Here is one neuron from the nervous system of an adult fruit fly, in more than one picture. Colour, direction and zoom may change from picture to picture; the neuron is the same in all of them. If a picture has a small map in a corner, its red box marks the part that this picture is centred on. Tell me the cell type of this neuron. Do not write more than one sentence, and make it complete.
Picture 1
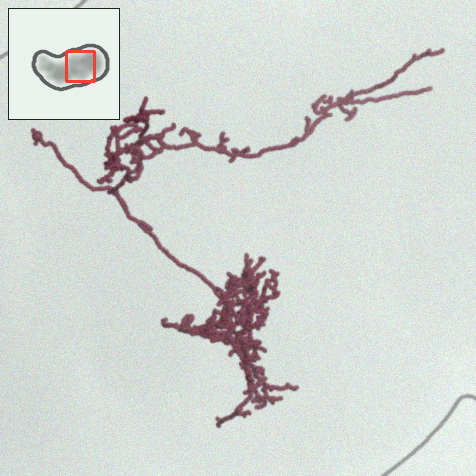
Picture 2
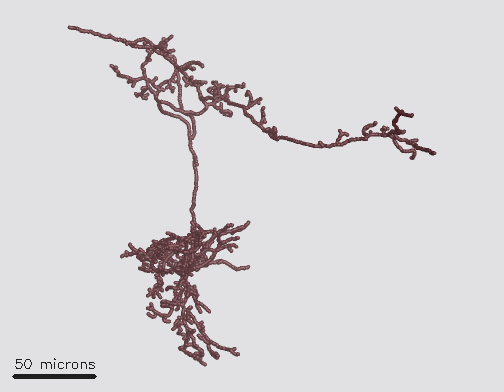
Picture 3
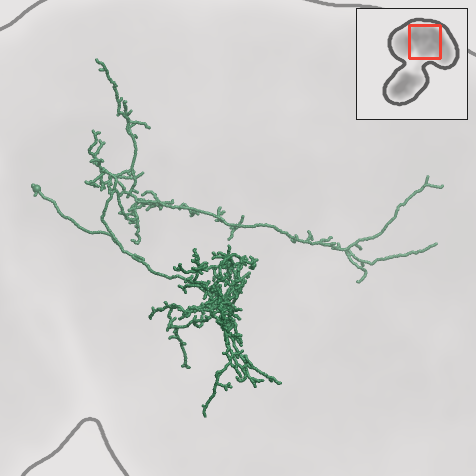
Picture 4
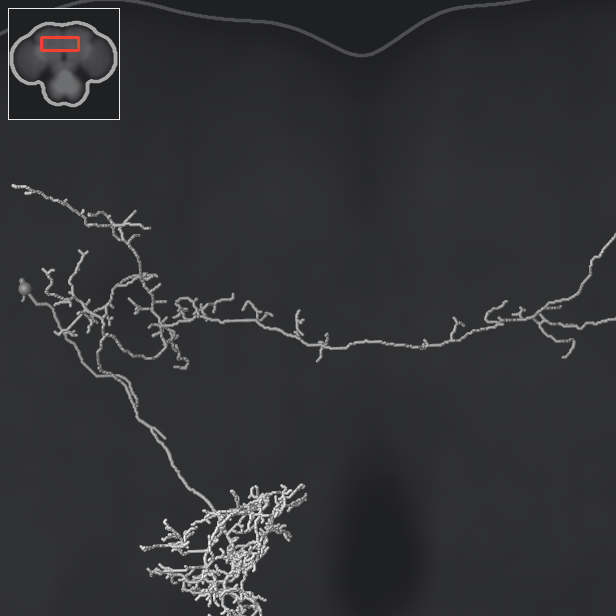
This neuron carries the cell type designation VES063.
